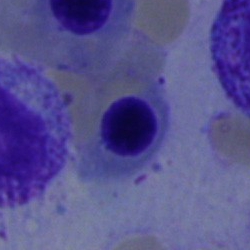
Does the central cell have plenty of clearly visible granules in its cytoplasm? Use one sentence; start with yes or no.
No, the cell shows no granules in its cytoplasm.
